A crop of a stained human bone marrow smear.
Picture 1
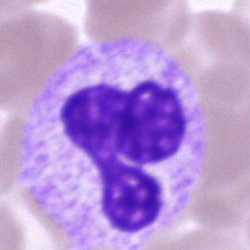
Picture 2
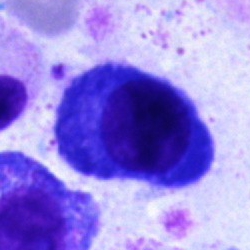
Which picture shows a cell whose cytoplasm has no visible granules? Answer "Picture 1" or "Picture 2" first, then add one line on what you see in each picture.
Picture 2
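In picture 1: Fine lilac granules are spread throughout the cytoplasm.
In picture 2: No granules are visible in the cytoplasm.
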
